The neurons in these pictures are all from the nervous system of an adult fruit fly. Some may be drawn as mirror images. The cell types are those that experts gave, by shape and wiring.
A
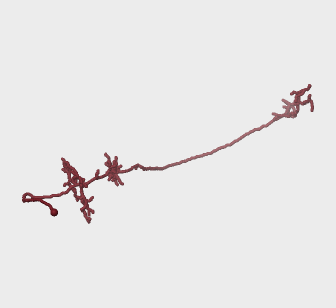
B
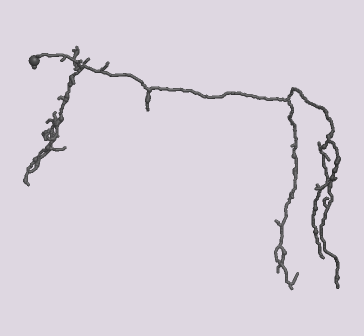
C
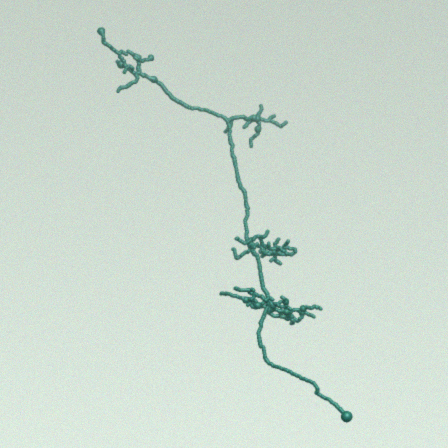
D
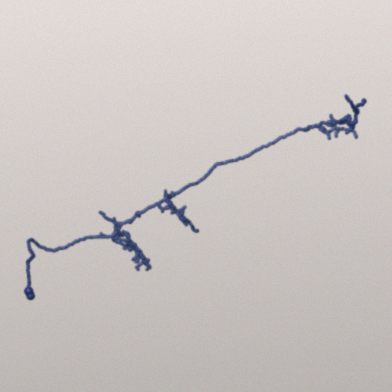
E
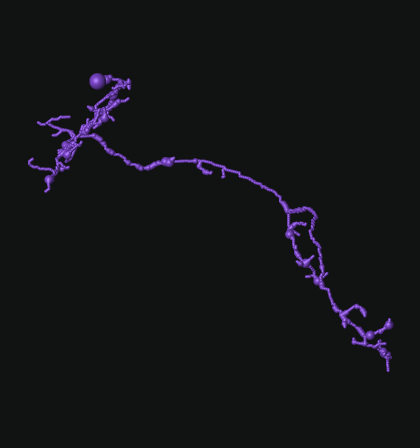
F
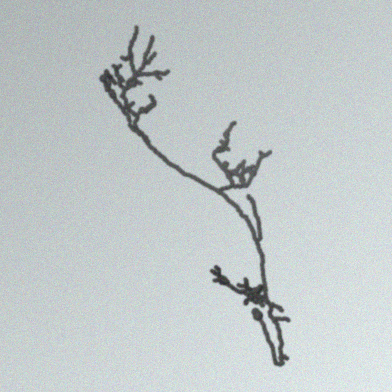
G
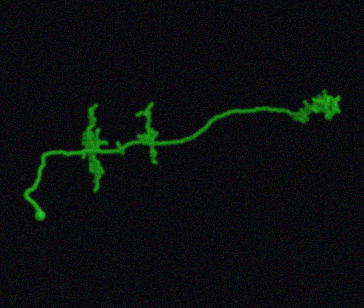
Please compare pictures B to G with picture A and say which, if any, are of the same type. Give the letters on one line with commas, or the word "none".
C, D, G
